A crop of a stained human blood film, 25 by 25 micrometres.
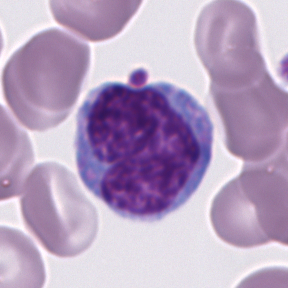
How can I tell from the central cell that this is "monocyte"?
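At about 13 micrometres across, the cell has a roughly round outline.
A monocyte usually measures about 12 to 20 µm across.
The measured width therefore falls within the usual range for a monocyte. The nucleus fills about 70% of the cell's area and has a deep notch on its left side. Its chromatin is gathered into dark patches separated by paler streaks. No distinct granules are seen in the cytoplasm.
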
